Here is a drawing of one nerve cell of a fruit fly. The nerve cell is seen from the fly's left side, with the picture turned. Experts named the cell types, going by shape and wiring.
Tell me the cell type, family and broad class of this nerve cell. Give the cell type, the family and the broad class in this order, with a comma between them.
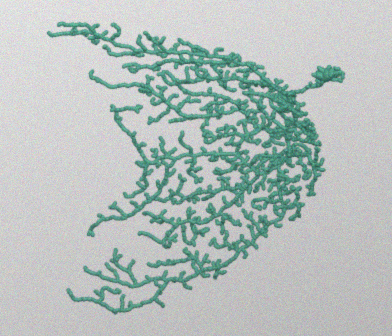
Dm19, Dm, optic-lobe intrinsic neuron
